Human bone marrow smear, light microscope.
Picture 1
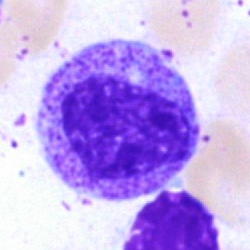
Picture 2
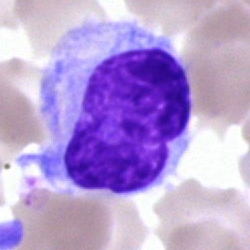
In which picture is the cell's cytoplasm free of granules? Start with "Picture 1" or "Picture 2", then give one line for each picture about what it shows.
Picture 2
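In picture 1: Numerous purple granules are scattered through the cytoplasm.
In picture 2: No distinct granules are seen in the cytoplasm.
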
